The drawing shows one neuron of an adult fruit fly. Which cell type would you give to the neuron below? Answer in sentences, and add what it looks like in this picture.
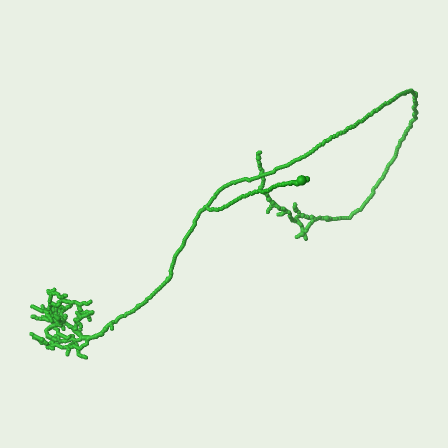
The cell type is LC6. This is a visual projection neuron. In this view it is wider than it is tall.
